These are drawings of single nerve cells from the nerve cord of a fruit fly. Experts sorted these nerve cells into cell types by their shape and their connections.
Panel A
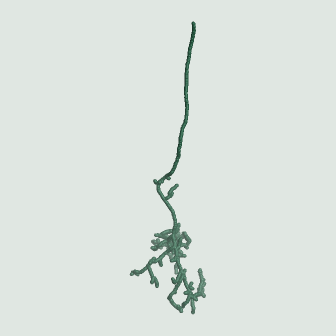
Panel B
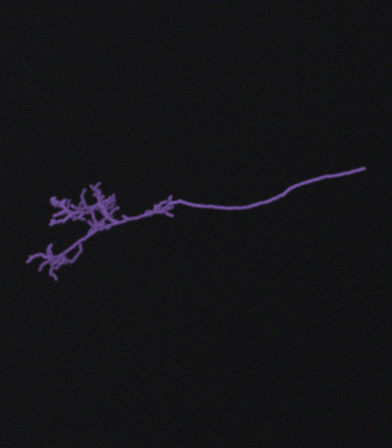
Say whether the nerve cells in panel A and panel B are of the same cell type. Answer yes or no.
yes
